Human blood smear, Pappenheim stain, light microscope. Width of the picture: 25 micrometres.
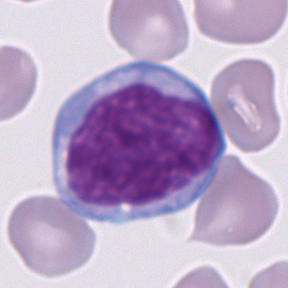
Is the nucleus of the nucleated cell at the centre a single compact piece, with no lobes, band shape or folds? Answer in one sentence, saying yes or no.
Yes, it is a single compact round, oval or kidney-shaped nucleus that this cell has.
